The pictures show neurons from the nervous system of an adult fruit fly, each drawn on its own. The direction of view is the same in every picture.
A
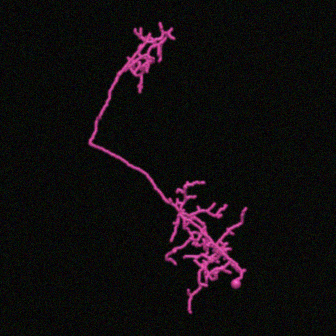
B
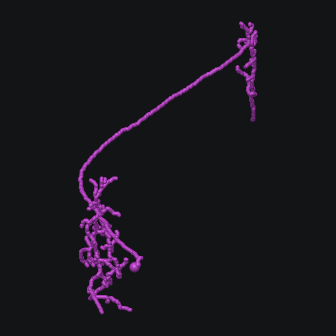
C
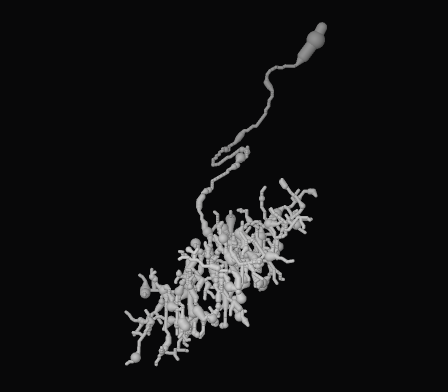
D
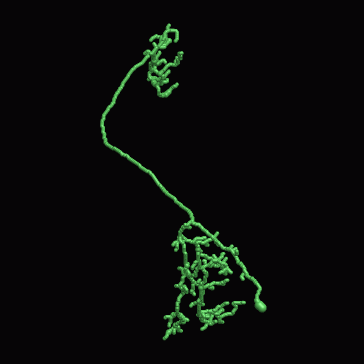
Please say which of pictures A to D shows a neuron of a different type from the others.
Picture C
